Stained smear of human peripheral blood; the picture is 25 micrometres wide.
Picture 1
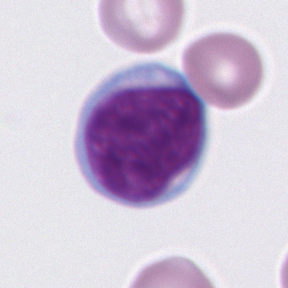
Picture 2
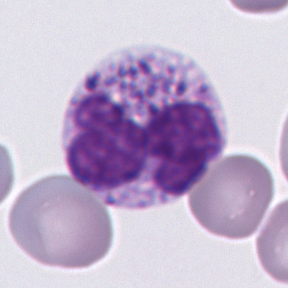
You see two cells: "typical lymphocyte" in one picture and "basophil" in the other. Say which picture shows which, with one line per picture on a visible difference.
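Picture 1 is a typical lymphocyte. No granules are visible in the cytoplasm.
Picture 2 is a basophil. The cytoplasm holds coarse granules that stain dark purple-black.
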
